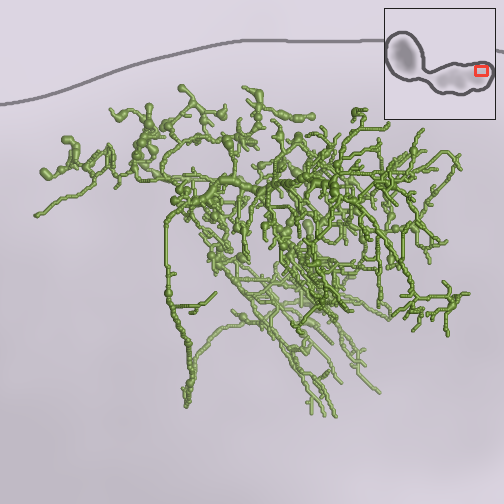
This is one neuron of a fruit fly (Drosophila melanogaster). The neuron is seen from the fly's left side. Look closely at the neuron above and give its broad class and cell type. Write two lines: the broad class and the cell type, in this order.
nerve-cord intrinsic neuron
INXXX301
